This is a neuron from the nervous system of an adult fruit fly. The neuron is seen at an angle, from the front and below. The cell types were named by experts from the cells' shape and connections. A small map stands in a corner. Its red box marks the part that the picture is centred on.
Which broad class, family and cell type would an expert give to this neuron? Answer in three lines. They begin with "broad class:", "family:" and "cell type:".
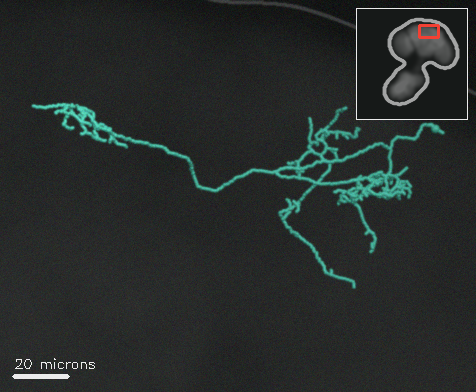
broad class: central-brain intrinsic neuron
family: class DAN
cell type: PAM13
